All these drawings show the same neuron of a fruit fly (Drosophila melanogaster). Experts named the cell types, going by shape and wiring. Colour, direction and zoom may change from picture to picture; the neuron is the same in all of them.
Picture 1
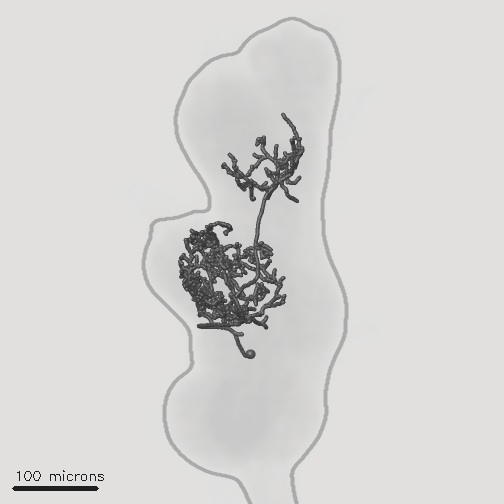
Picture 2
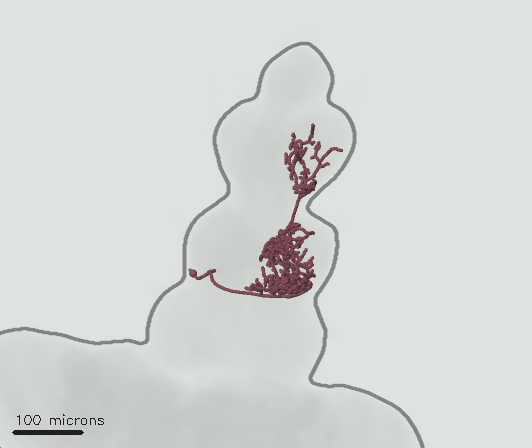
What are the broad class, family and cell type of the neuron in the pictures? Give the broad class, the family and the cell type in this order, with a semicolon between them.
nerve-cord intrinsic neuron; hemilineage 01A; IN01A011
